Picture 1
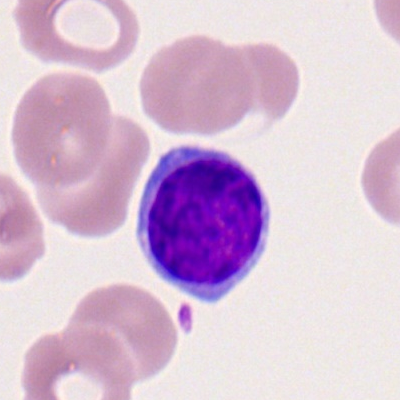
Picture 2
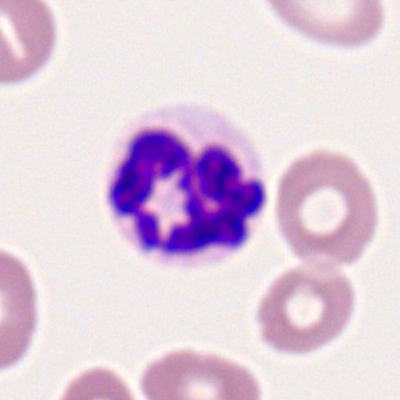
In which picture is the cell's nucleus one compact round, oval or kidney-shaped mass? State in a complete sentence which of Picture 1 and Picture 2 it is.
The cell in Picture 1 has an undivided round, oval or kidney-shaped compact nucleus.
